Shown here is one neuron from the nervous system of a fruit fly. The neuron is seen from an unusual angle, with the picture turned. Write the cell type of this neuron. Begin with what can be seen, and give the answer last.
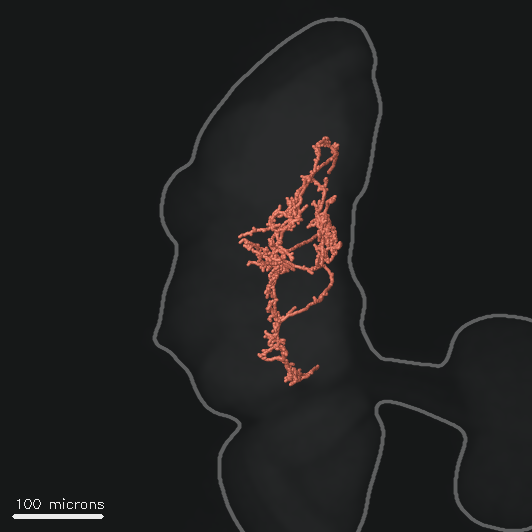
By the scale bar it is about 300 microns tall in this view. As drawn here it is taller than it is wide. Its broad class is central-brain intrinsic neuron. It is of cell type ATL030.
